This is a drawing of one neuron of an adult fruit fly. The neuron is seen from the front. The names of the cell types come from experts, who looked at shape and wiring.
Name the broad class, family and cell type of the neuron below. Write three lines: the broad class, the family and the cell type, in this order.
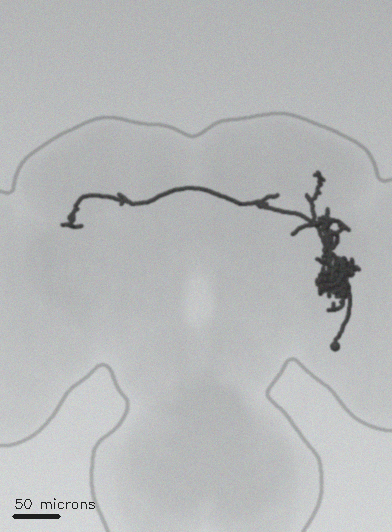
central-brain intrinsic neuron
hemilineage VLPl&p2_lateral
AVLP113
